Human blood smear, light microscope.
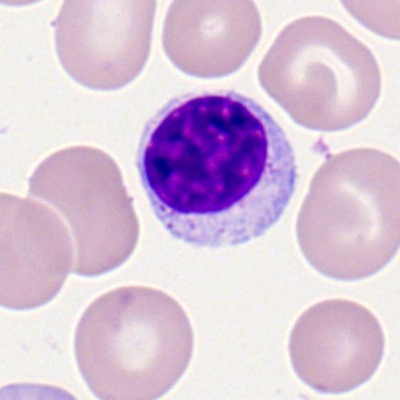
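Lymphocyte, the cell in the middle of this stained blood smear. Its outline is round and smooth. The chromatin is dense and coarsely clumped. The cytoplasm is pale blue, with fine pinkish-purple granules scattered through it.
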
